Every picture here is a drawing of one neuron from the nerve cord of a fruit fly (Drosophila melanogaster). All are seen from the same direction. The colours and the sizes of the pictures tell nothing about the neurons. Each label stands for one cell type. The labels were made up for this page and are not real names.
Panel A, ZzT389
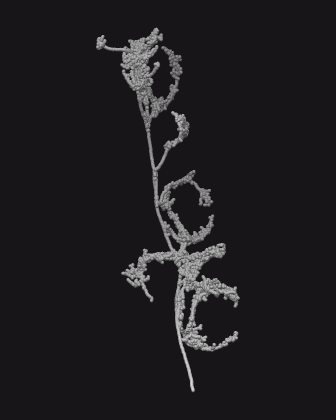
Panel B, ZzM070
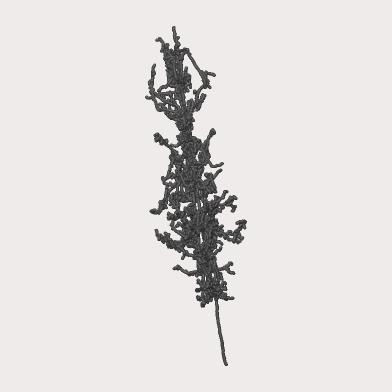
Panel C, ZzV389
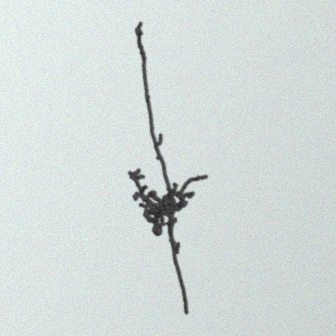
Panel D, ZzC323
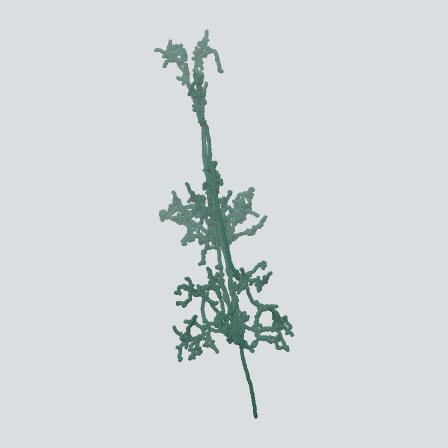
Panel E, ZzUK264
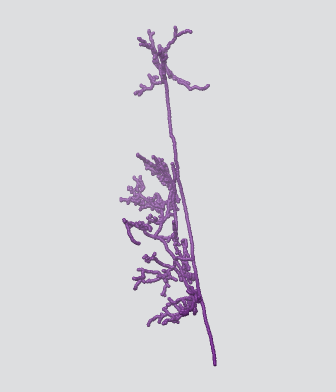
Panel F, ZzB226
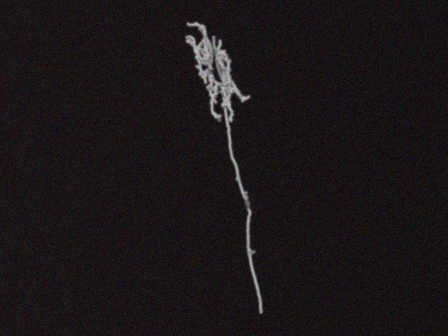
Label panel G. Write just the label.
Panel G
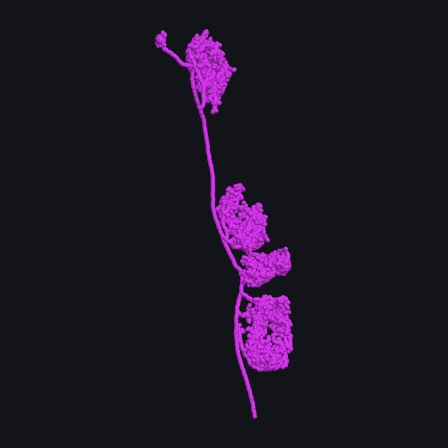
ZzT389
